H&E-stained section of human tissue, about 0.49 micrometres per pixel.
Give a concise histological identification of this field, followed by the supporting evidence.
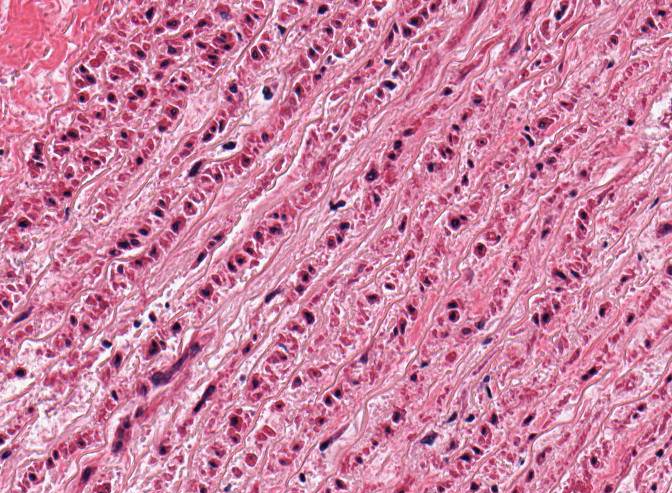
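The tunica media of an artery occupies this field. Its cells form elongated cords and bands running diagonally, lower left to upper right, with thin wavy pink fibres parallel between them.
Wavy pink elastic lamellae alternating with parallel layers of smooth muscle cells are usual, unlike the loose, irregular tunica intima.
Narrow clefts, likely retraction artefact, part many cells from the fibres.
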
